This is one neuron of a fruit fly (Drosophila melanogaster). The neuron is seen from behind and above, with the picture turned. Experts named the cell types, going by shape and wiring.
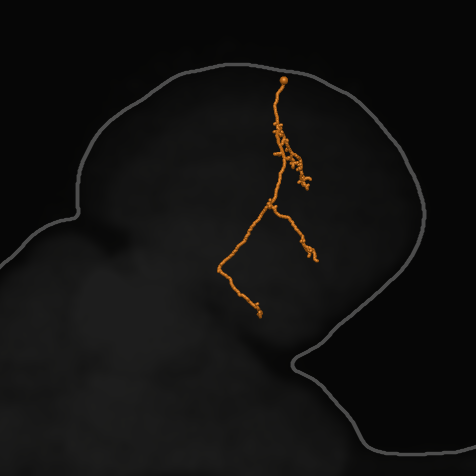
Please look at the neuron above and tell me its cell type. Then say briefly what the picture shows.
It is of cell type TmY9b. Its broad class is optic-lobe intrinsic neuron. The cell body is at the top of the picture. As drawn here it is taller than it is wide.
